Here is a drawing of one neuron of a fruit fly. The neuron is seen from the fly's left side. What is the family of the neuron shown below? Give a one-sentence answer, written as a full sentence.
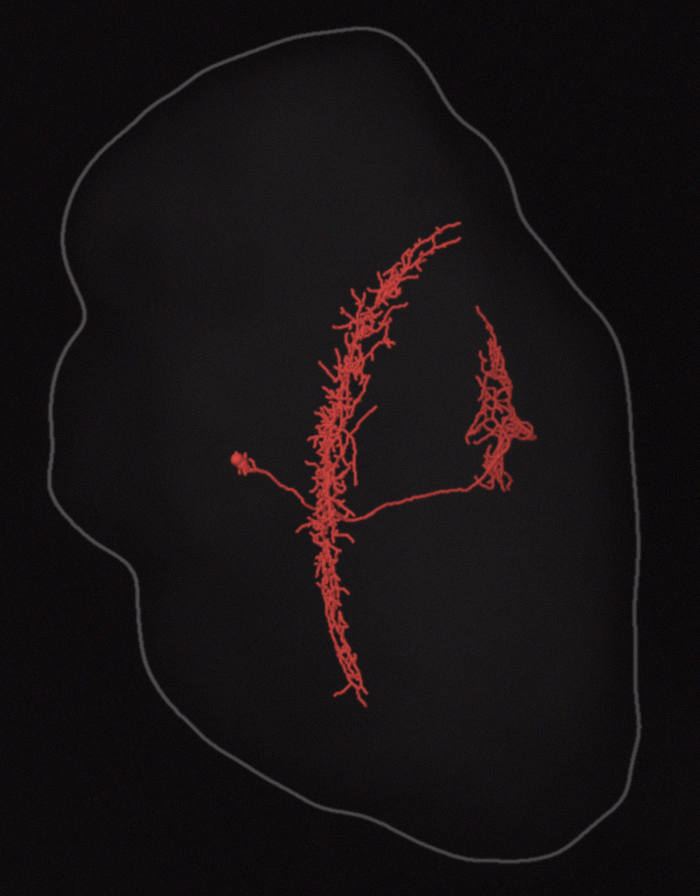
For family, the neuron is given as MeVP.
